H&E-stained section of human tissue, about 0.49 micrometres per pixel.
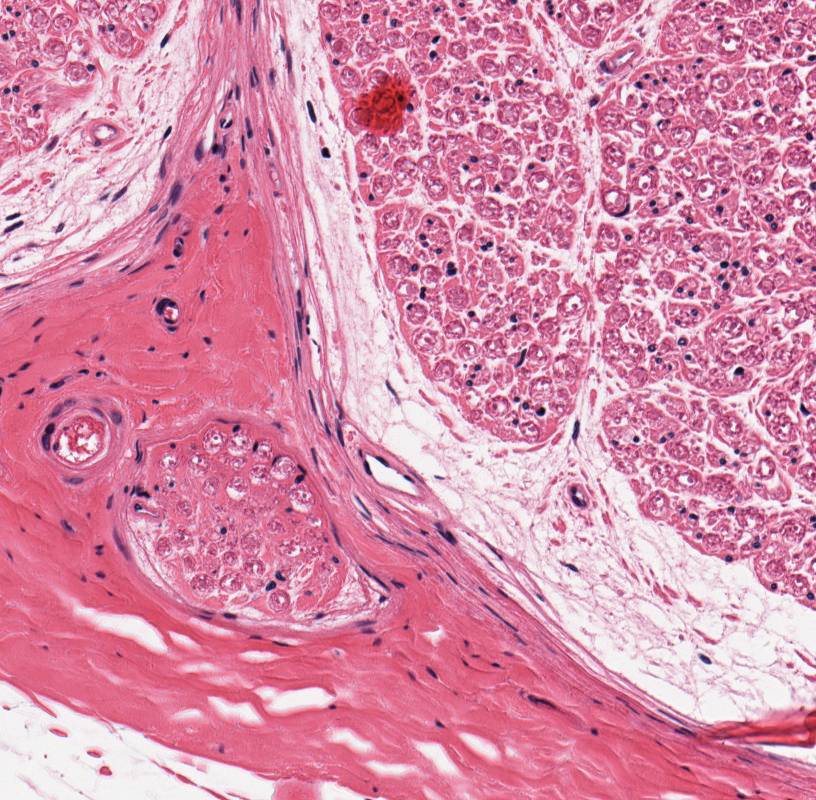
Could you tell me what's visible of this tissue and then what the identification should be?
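A large bundle of nerve fibres fills the upper right, and a much smaller rounded one lies at lower left of centre. The fibres in both are cut across, seen as small round profiles with pale rims. Thin pale septa split the large bundle into several smaller groups. A thin sheath of flattened cells with elongated dark nuclei encircles the smaller bundle. This is tibial nerve.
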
